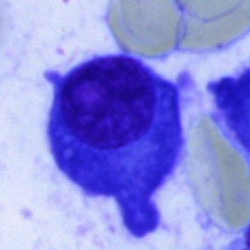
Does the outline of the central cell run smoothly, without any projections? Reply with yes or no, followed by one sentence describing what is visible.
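No. A rounded bleb of cytoplasm projects from the lower edge of the cell.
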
